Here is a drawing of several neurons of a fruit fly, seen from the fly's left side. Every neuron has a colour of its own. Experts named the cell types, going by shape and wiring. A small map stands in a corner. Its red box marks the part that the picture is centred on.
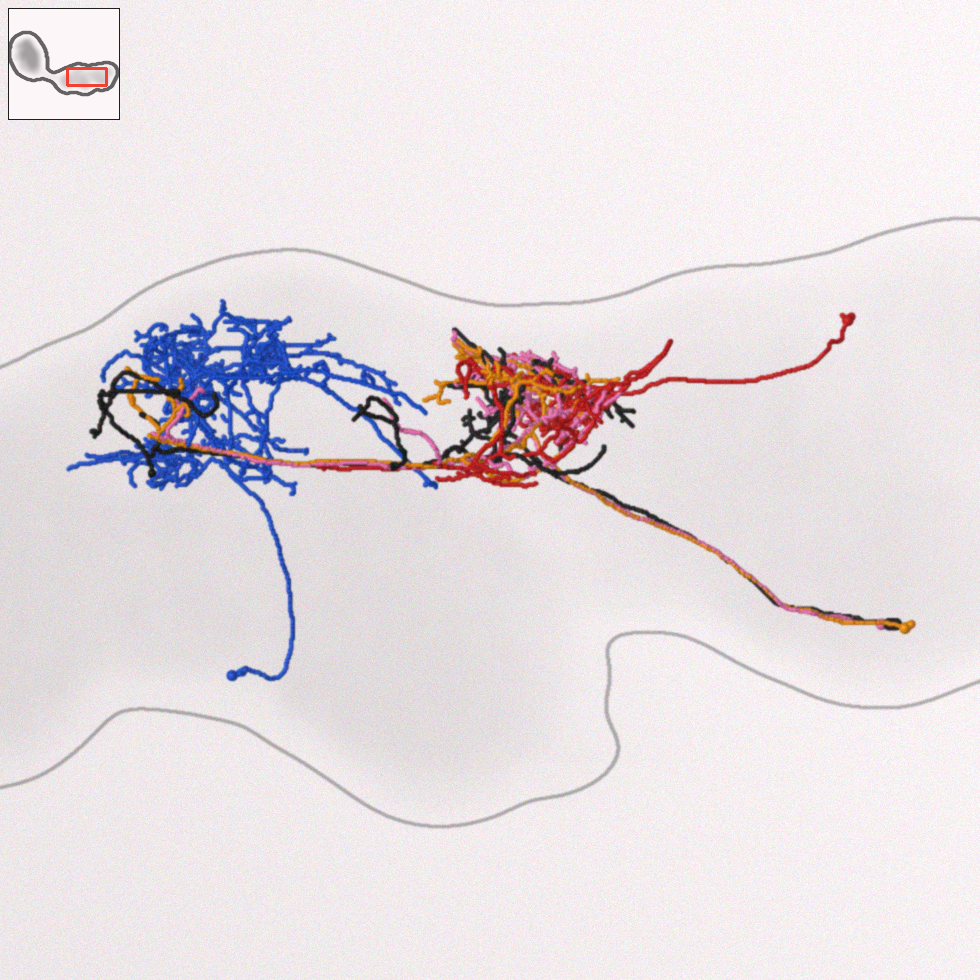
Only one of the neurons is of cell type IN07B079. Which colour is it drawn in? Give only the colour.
orange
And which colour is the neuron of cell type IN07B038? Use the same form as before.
blue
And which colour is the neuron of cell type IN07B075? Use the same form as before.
pink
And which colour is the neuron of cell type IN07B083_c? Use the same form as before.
black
